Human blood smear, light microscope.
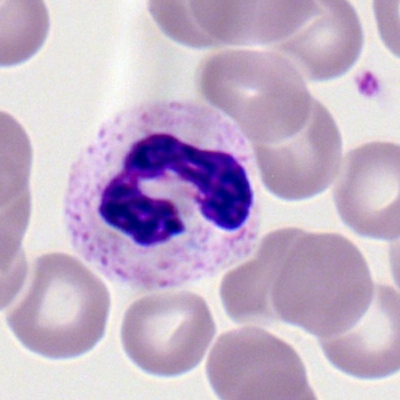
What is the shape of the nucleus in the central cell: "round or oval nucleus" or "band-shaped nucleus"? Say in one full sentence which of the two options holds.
The nucleus has been drawn out into a curved band lacking separate lobes.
